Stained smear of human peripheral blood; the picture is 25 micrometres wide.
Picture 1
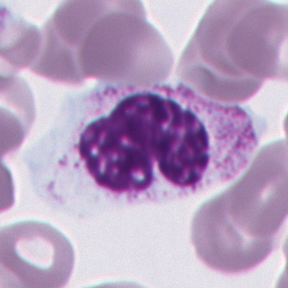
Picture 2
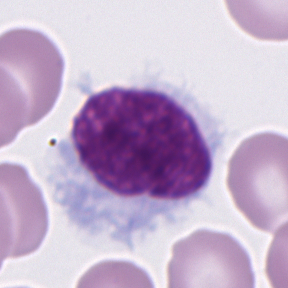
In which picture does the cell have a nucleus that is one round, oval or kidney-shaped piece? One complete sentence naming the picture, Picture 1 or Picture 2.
The nucleus forms one compact round, oval or kidney-shaped piece in picture 2.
